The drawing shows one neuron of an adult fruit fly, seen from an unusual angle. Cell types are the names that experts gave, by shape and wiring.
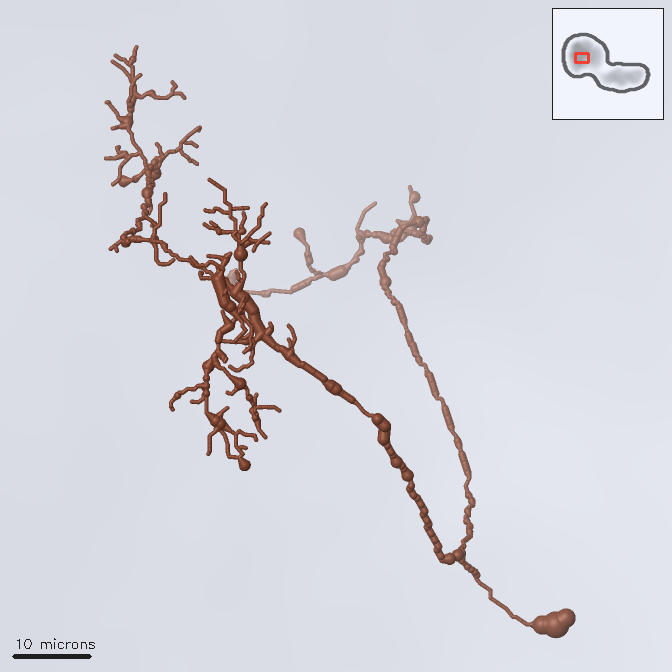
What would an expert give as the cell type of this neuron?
LLPC2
